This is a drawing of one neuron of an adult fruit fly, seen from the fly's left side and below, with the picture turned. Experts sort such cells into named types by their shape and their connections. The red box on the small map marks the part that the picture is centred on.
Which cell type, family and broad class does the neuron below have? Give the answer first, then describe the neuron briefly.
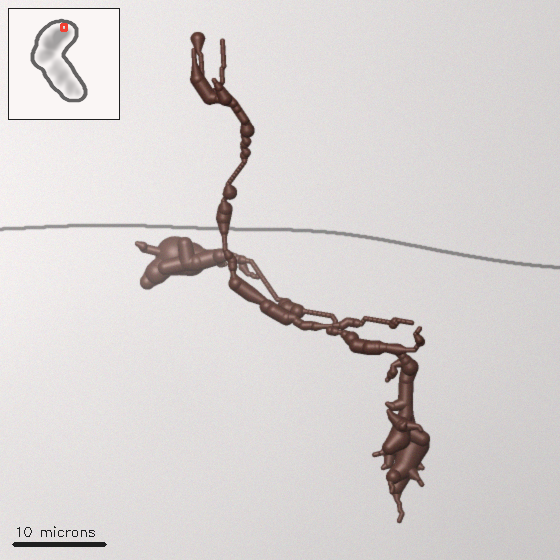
It is of cell type T1. Its family is T. It is an optic-lobe intrinsic neuron. From top to bottom in the picture it spans about 55 microns. In this view it is taller than it is wide.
